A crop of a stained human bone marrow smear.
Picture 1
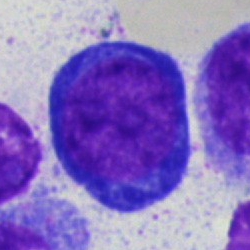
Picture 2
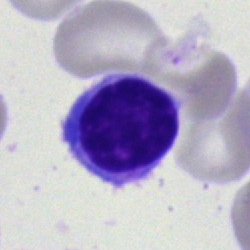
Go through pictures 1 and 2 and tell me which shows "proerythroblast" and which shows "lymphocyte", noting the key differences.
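Picture 1: proerythroblast. Picture 2: lymphocyte. Outline: roughly round with a smooth, unbroken border and no blebs or projections in picture 1; roughly round in picture 2. Chromatin: fine and evenly stippled, without coarse dark clumps, in picture 1; dark purple and densely condensed in picture 2.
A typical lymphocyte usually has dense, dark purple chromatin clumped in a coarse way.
Cytoplasm: a thin deep blue rim around the nucleus in picture 1; a narrow blue rim in picture 2, widest on the left of the nucleus. Granules: none seen in either cell. Vacuoles: none in picture 1.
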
